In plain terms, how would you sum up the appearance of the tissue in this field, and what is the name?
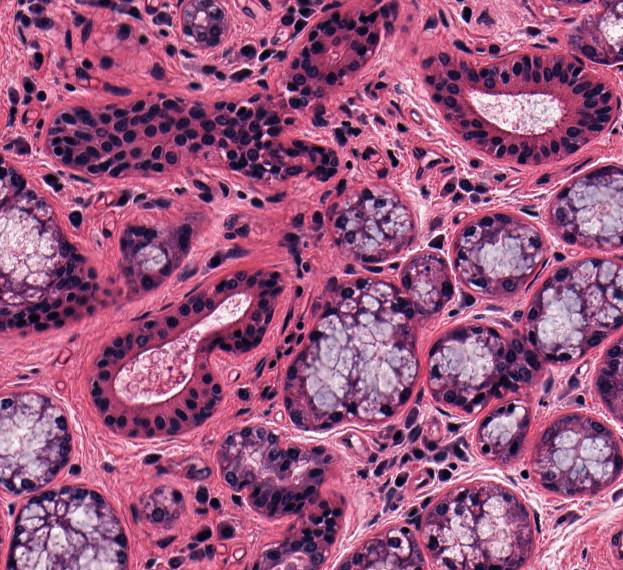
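Units: rounded, glandular, packed closely, filling most of the field, chiefly the right half and lower part. These are mucous acini with pale, grey-white, foamy cytoplasm. Their nuclei: dark, flattened, pressed to cell bases at unit edges. Upper left: a broad band of epithelial cells with crowded dark oval nuclei runs across, no lumen visible. Name: minor salivary gland.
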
